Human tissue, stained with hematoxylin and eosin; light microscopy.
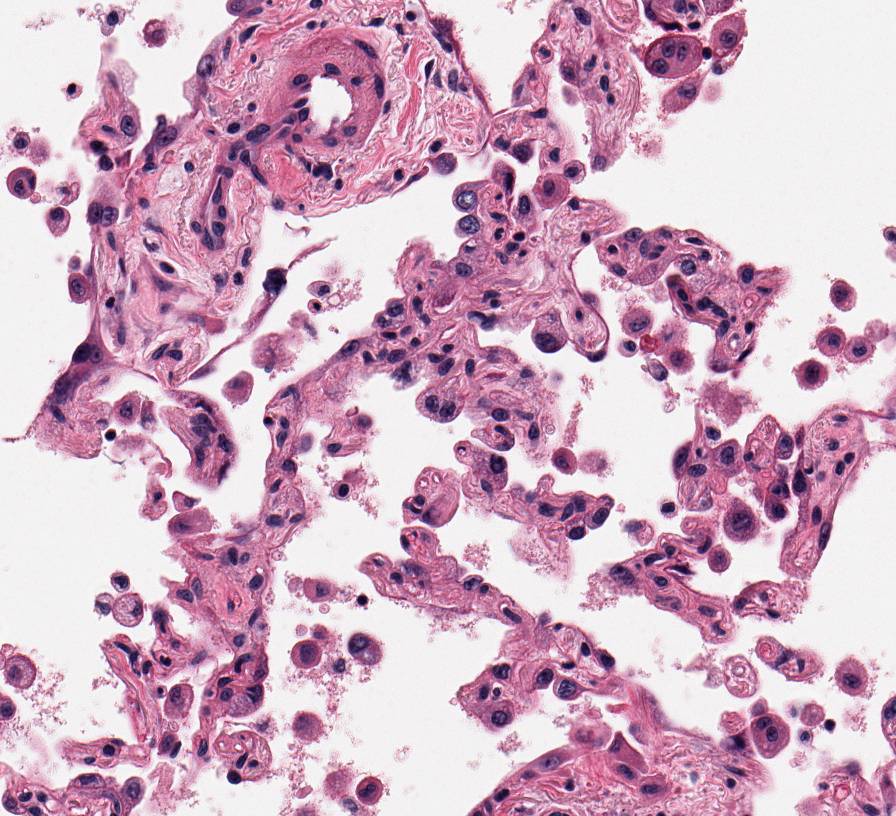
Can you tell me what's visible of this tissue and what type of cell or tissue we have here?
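Thin, branching pink strands form a lacy network separating wide empty spaces across most of the field. Their cores are pink fibrous tissue with scattered elongated nuclei. Pale pink granular material lies loosely beside free cells in parts of the spaces. The tissue is lung.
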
